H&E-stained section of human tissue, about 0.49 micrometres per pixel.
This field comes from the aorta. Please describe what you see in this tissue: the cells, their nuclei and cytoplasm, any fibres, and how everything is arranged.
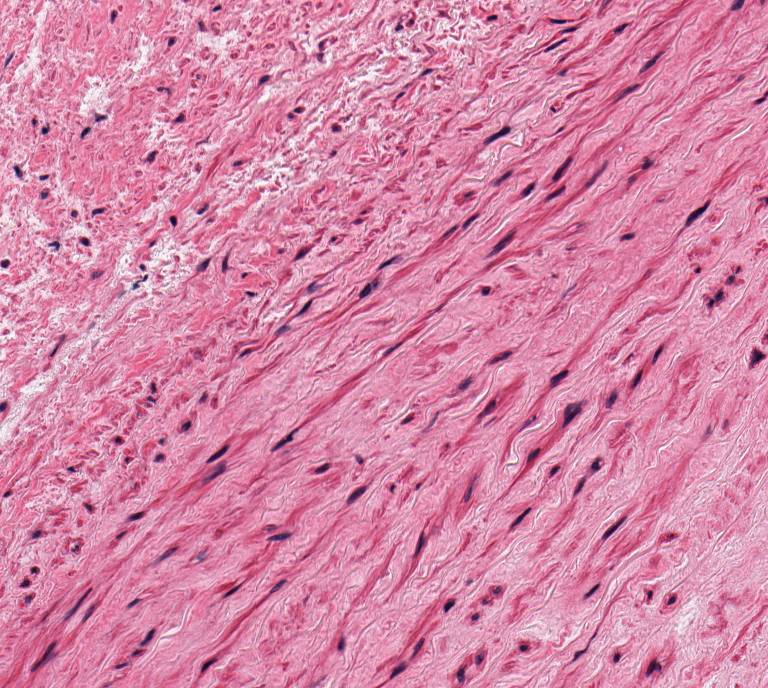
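Start with the long parallel bundles that make up most of the field; they run diagonally from lower left towards upper right. Their cells are spindle-shaped, and the elongated, dark-staining nuclei lie parallel to the fibres. Now move to the looser area at the upper left, where the nuclei are shorter, more oval and lie in no common direction. Between the cells lie strongly pink, wavy fibres.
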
